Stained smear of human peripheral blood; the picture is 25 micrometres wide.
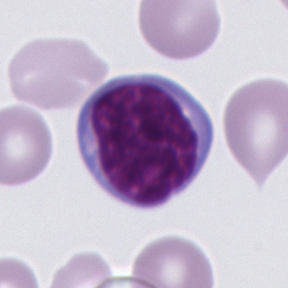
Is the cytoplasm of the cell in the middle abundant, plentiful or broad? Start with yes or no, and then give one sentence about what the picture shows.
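No. The cytoplasm forms a narrow pale blue rim around the nucleus.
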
